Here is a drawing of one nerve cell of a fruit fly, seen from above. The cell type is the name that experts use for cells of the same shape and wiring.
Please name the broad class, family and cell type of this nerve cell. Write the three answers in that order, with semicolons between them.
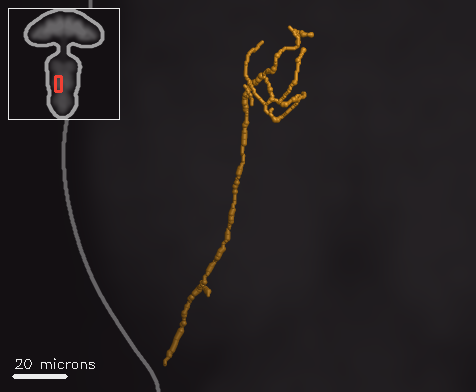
sensory neuron entering the nerve cord; class mechanosensory proprioceptive; SNpp40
